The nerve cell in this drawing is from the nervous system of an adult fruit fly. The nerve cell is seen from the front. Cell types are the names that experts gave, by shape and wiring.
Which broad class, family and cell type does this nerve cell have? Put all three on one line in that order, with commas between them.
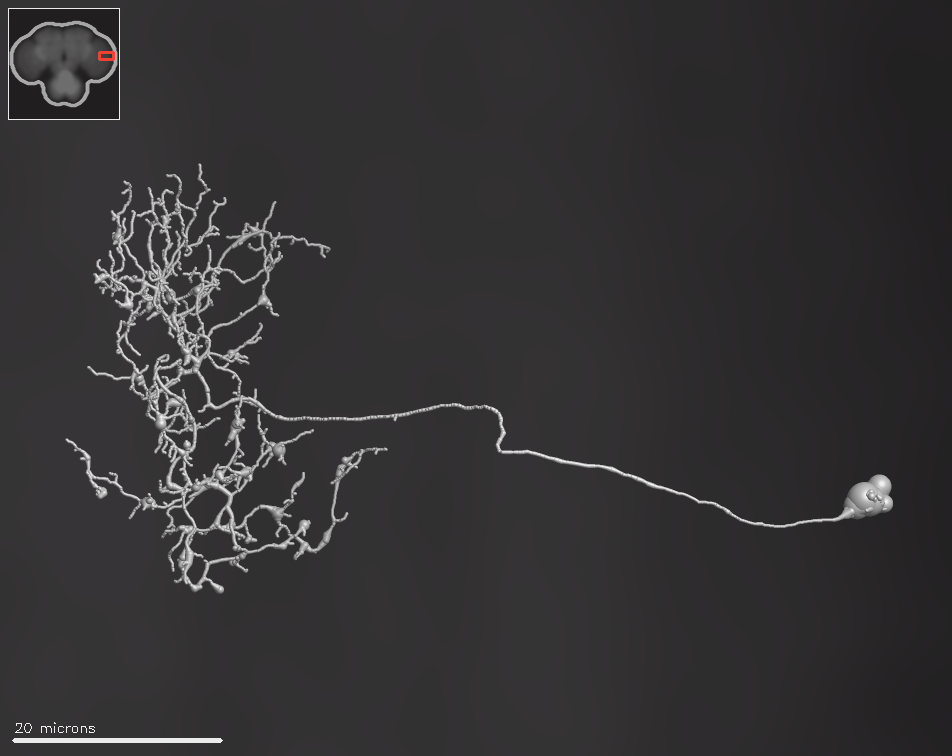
optic-lobe intrinsic neuron, Cm, Cm5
